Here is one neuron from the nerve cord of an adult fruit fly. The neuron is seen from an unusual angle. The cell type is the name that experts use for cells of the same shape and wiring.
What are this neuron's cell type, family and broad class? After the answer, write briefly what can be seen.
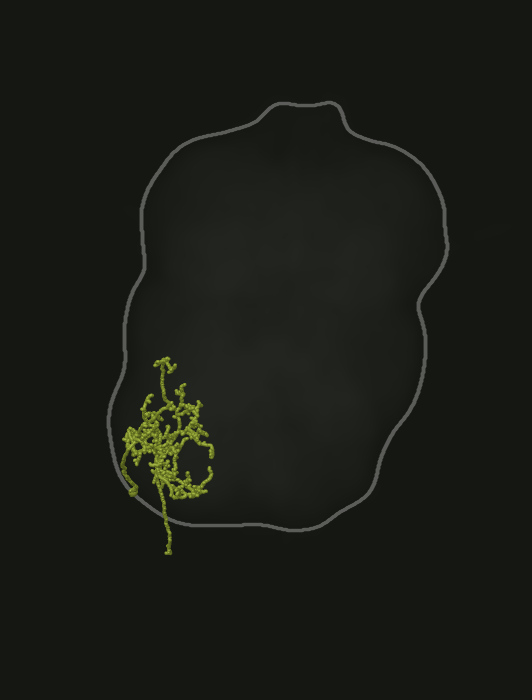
It is of cell type MNhl60. Its family is MNhl. It is a motor neuron of the nerve cord. As drawn here it is taller than it is wide.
